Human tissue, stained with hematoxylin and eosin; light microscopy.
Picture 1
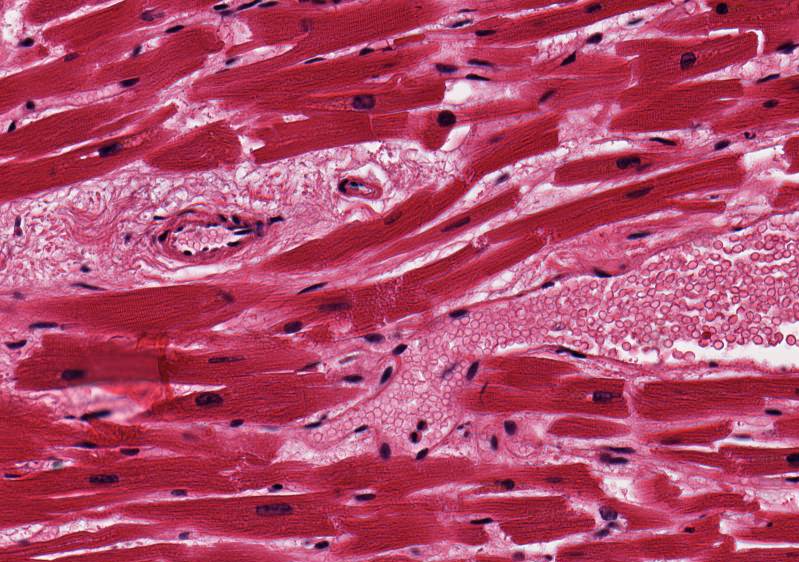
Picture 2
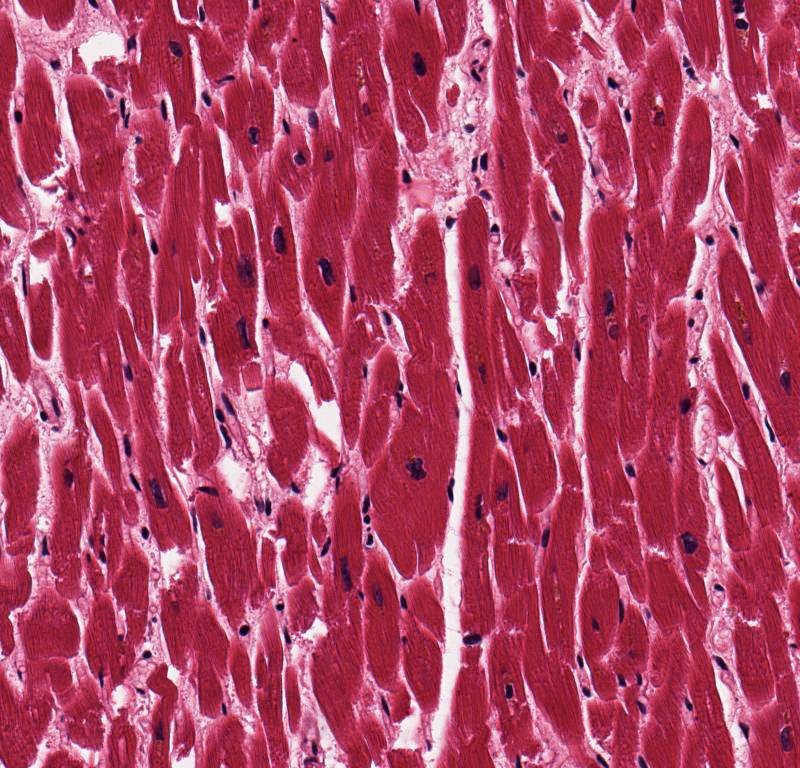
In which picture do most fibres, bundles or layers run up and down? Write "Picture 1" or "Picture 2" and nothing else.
Picture 2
